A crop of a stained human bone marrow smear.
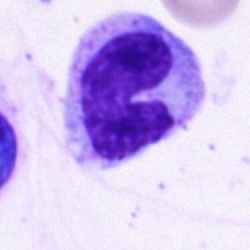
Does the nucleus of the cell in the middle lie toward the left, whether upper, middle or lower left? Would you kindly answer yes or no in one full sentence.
Yes, it is toward the left that the nucleus of this cell lies.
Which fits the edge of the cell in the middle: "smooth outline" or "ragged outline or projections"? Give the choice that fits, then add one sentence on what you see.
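Smooth outline. The cell outline is rounded without surface projections.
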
